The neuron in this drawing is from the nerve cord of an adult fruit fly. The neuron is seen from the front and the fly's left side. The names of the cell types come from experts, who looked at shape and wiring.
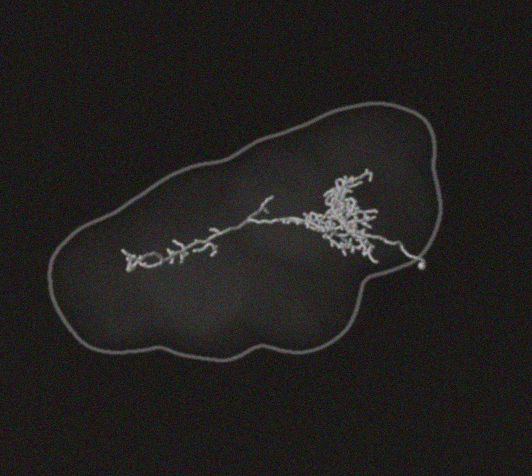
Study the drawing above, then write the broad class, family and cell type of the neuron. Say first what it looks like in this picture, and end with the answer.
As drawn here it is more than twice as wide as it is tall. This is a nerve-cord intrinsic neuron. The family is hemilineage 08B. Its cell type is IN08B056.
